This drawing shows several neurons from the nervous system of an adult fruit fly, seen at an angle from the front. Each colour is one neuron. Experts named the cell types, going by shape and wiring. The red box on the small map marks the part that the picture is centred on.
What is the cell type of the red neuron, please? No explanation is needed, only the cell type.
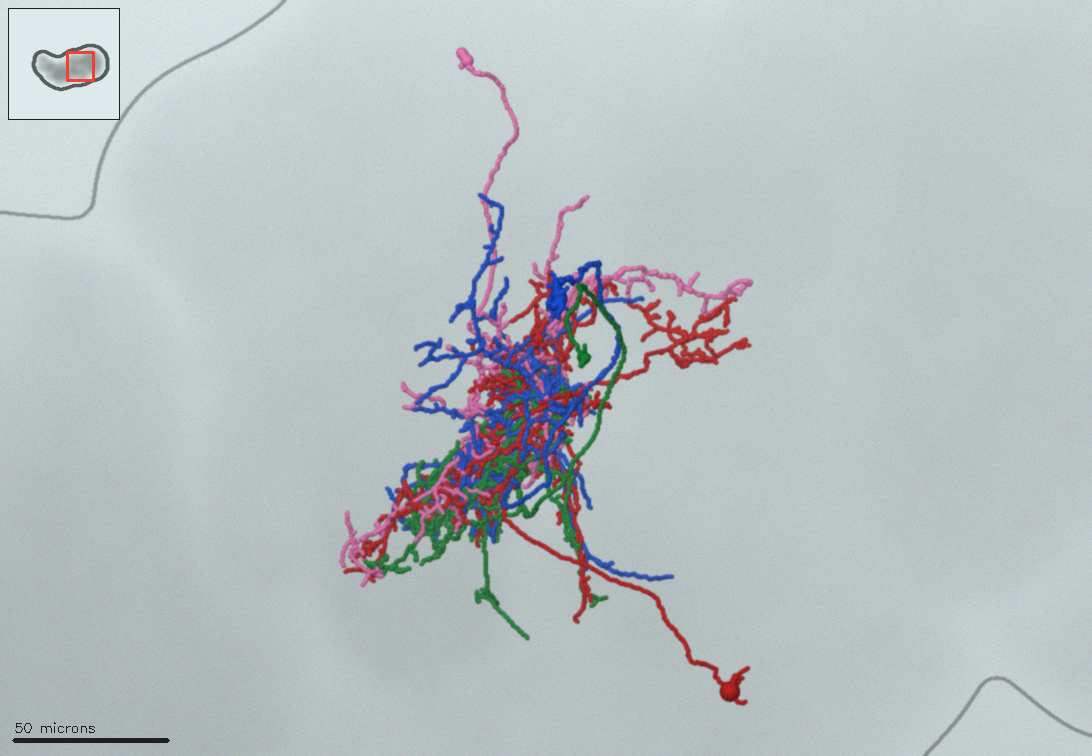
PS090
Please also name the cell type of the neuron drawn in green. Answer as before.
PS042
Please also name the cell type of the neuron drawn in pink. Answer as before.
PS140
